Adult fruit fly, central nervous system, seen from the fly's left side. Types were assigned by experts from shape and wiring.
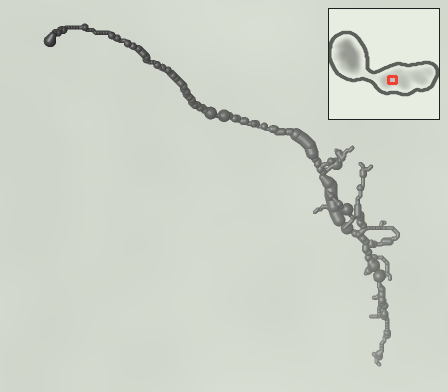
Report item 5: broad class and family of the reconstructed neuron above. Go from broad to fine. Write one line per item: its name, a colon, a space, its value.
broad class: sensory neuron entering the nerve cord
family: class mechanosensory tactile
